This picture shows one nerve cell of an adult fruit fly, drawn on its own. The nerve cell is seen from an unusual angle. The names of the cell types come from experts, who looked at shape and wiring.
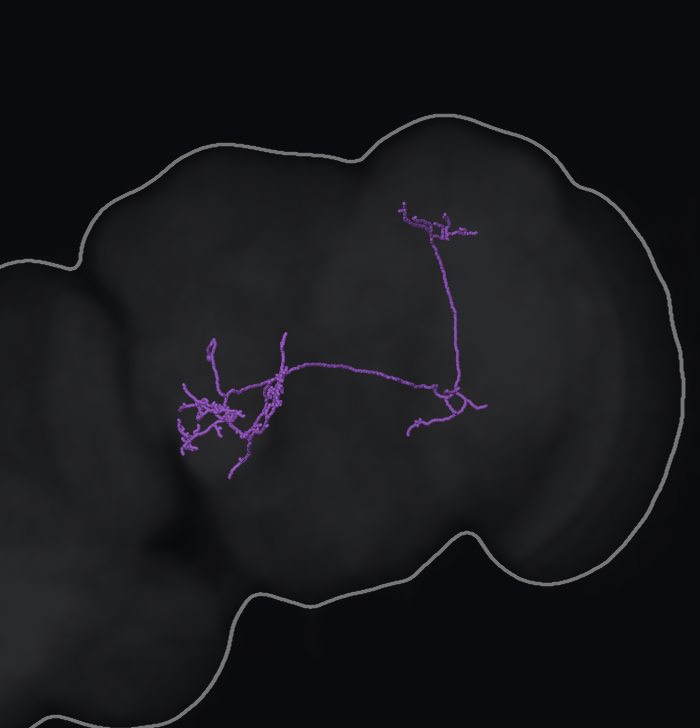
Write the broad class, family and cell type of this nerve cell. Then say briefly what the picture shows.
It is a central-brain intrinsic neuron. The family is hemilineage DM6_ventral. Its cell type is CB3140. In this view it is about as wide as it is tall.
